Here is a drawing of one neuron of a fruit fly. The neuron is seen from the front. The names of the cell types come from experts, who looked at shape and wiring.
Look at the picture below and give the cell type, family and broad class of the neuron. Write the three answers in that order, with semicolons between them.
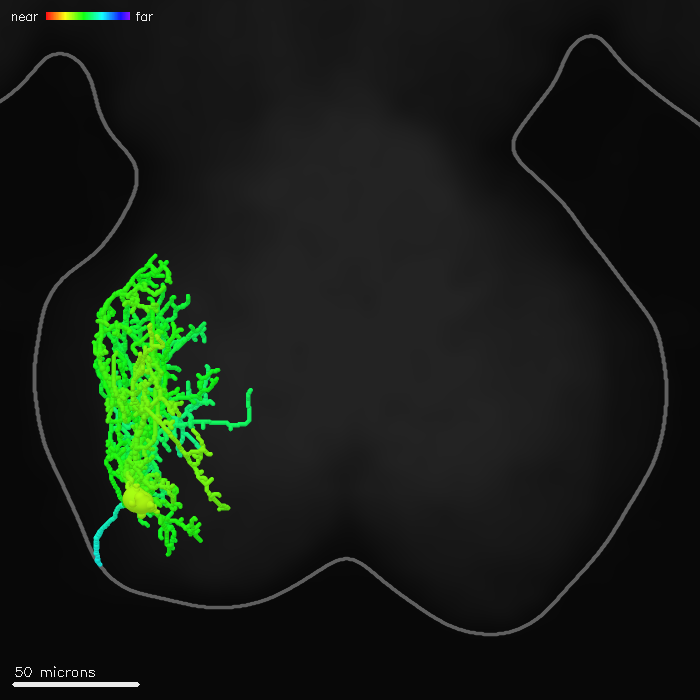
MNml81; MNml; motor neuron of the nerve cord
